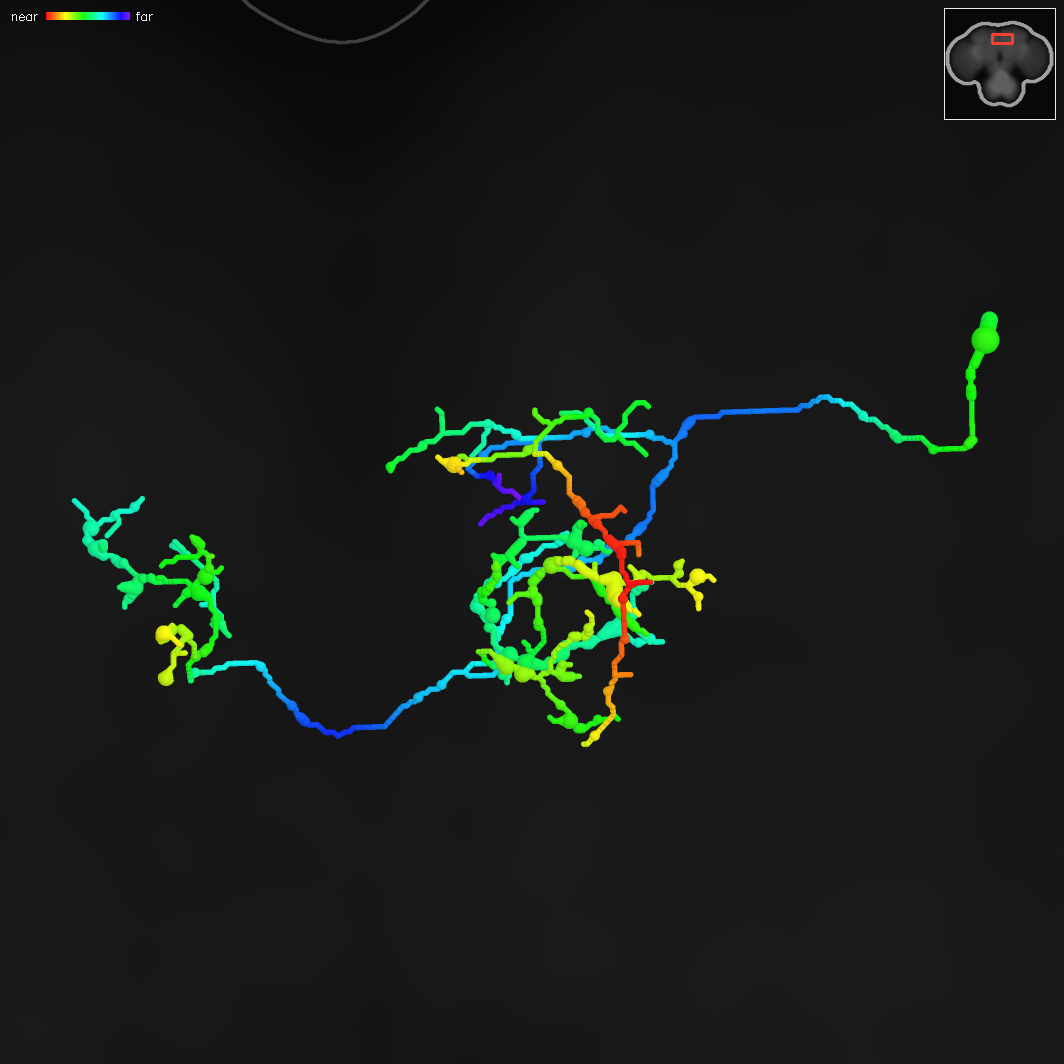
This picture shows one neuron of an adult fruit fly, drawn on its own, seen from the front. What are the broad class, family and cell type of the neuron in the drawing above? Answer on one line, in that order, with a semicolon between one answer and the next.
central-brain intrinsic neuron; class DAN; PAM08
